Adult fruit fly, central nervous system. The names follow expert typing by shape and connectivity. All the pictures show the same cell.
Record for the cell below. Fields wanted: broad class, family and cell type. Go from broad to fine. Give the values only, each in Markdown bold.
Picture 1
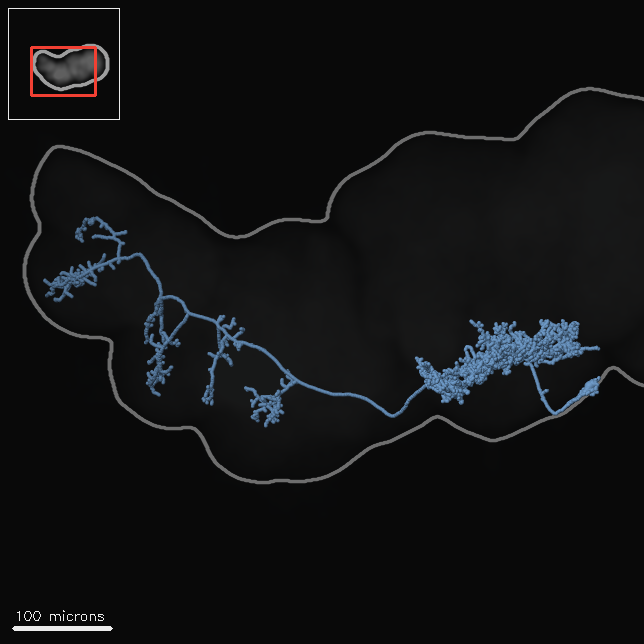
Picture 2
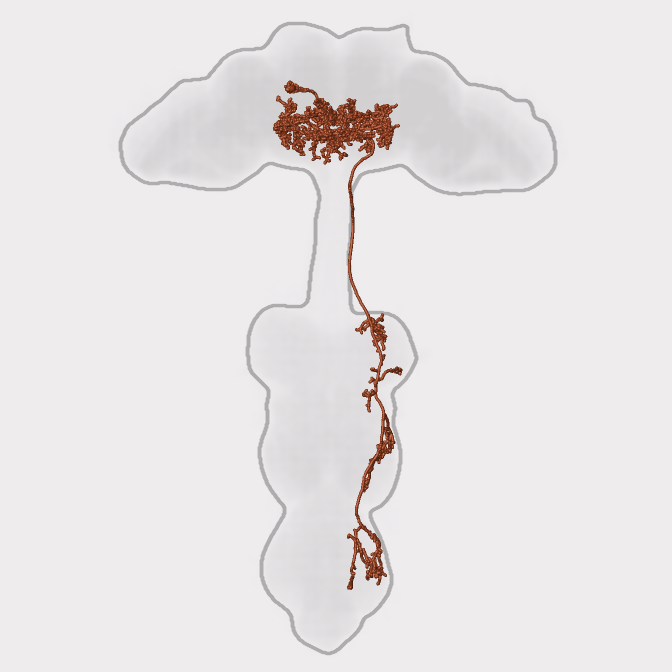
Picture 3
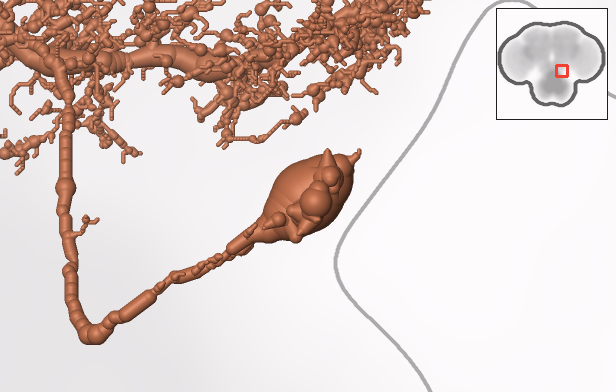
**descending neuron**, **hemilineage MX3**, **DNg105**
